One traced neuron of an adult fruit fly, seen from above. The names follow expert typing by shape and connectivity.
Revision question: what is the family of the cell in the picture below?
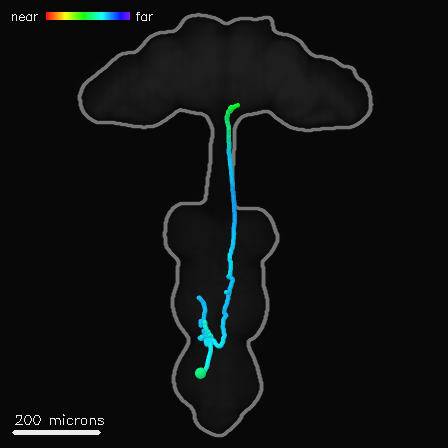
hemilineage 07B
